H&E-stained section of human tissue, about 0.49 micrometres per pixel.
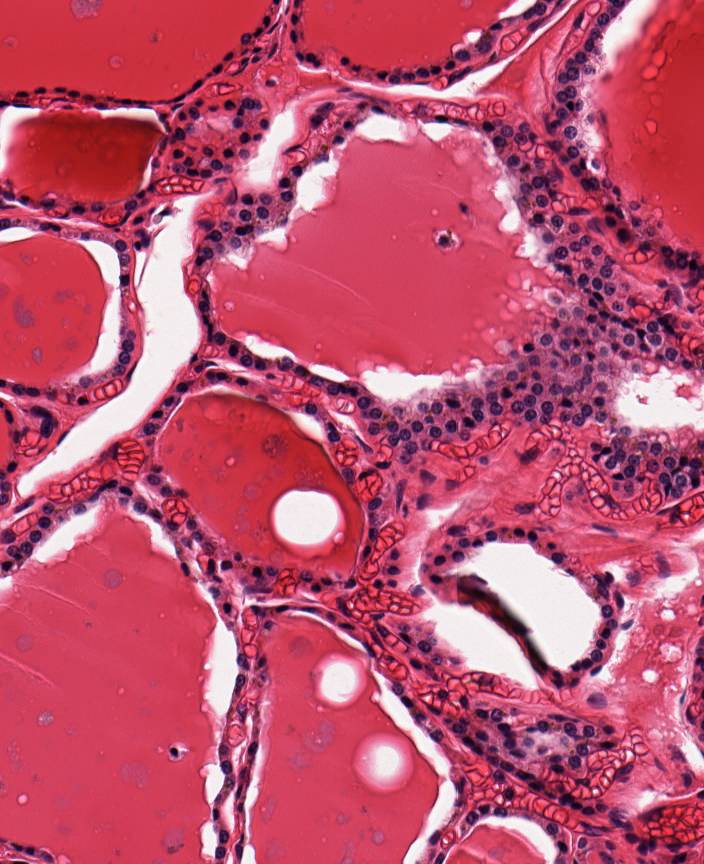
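Thyroid, haematoxylin and eosin stain. Large rounded to angular follicles, filled with homogeneous deep pink colloid, occupy most of the field. Each is lined by a single layer of flattened to low cuboidal cells with small dark round nuclei. Thin septa between the follicles carry many capillaries packed with red blood cells. In the lower centre, round clear vacuoles lie within the colloid.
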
